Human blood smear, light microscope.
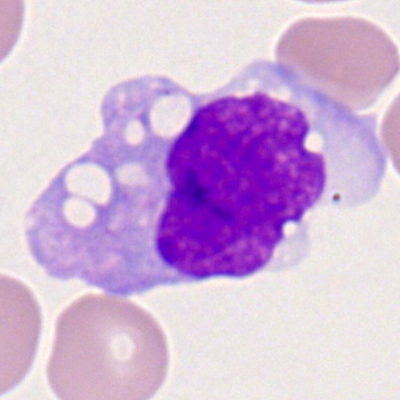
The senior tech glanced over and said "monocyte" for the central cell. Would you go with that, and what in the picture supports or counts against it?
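Cytoplasm: abundant, pale grey-blue.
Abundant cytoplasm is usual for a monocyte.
Goes with monocyte. Granules: fine, faint, pinkish.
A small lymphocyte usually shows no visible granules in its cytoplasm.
Against lymphocyte. Vacuoles: several, clear and round, mostly to the left of the nucleus.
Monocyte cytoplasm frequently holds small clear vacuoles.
Goes with monocyte. Nucleus: large and irregular, border notched and uneven. Outline: irregular, with broad uneven bulges of cytoplasm; several red cells lie around the edges. Verdict: monocyte.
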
